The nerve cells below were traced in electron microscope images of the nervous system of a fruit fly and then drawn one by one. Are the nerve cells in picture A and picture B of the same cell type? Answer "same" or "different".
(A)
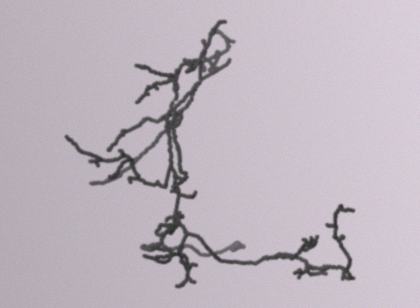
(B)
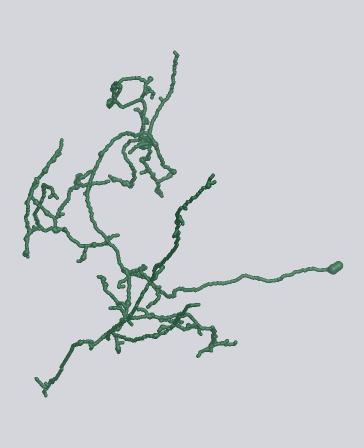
same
